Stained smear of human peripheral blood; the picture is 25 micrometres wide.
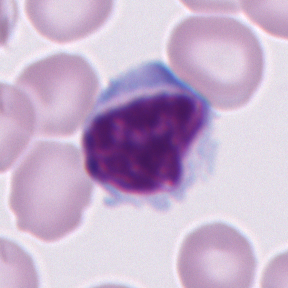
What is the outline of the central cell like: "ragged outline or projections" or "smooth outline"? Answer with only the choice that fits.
Ragged outline or projections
